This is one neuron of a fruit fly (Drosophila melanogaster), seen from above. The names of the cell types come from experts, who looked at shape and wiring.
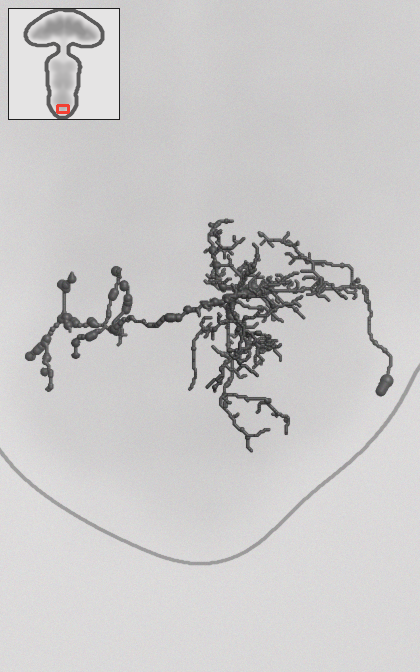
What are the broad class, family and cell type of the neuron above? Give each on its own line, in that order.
nerve-cord intrinsic neuron
hemilineage 06A
IN06A106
